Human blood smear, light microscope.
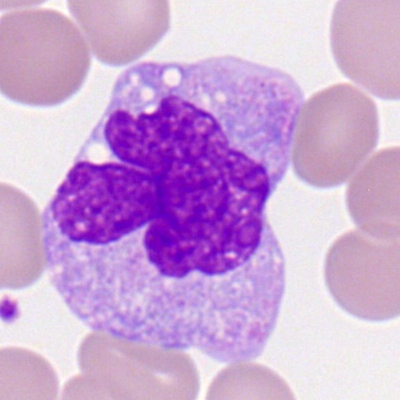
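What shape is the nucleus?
Large, irregularly folded into broad lobes, yet one continuous mass.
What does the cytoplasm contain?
Many fine pinkish-purple granules, and a few small clear vacuoles above and to the left of the nucleus.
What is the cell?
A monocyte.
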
